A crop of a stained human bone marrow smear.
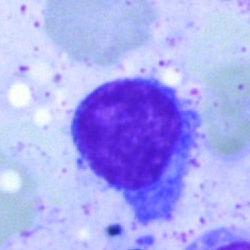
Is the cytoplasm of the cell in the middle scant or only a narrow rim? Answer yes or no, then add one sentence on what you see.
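Yes. The cytoplasm is scant compared with the size of the nucleus.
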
